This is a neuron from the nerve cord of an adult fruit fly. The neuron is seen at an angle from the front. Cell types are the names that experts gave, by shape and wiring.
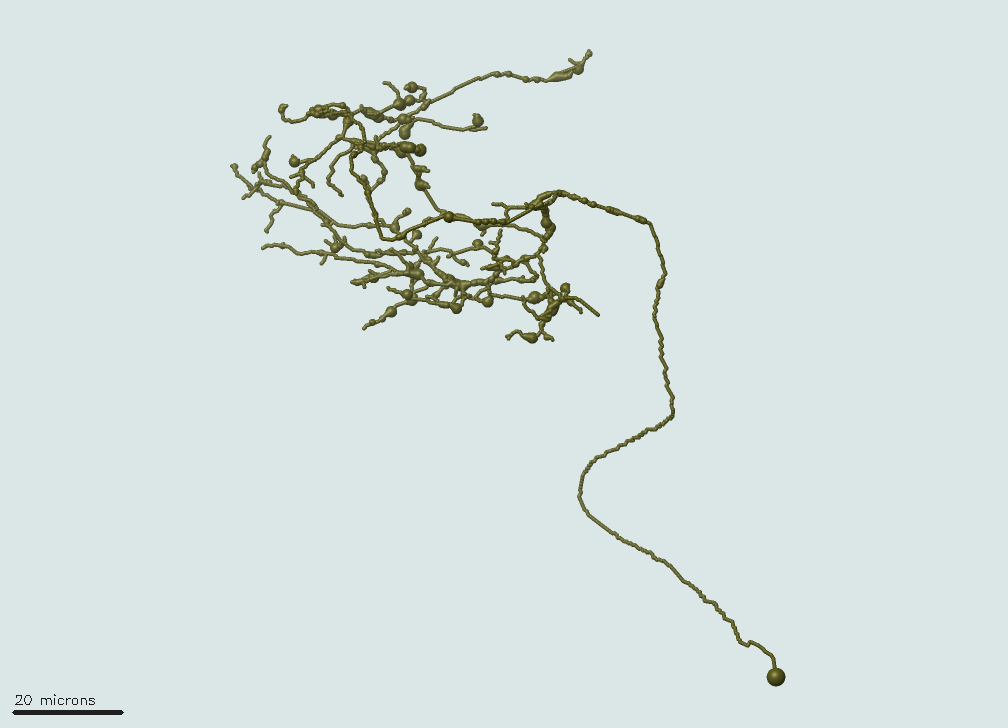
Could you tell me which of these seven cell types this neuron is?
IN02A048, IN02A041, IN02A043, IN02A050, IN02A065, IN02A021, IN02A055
IN02A048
